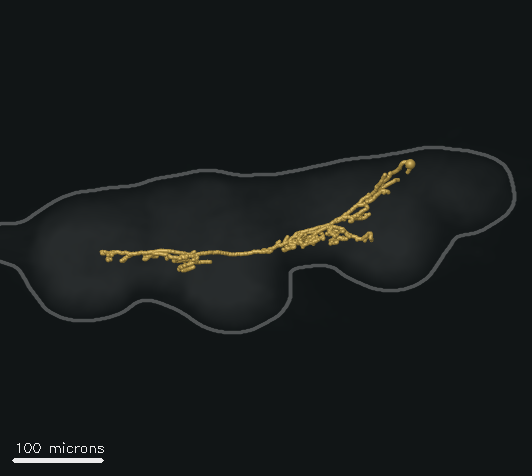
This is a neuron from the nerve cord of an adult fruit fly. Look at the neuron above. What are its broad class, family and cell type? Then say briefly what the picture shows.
Its broad class is nerve-cord intrinsic neuron. Its family is hemilineage 09A. The cell type is IN09A032. From left to right in the picture it spans about 350 microns. As drawn here it is more than twice as wide as it is tall.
